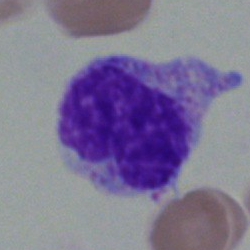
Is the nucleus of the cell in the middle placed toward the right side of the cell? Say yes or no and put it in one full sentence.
No, on the left side of the cell lies its nucleus.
